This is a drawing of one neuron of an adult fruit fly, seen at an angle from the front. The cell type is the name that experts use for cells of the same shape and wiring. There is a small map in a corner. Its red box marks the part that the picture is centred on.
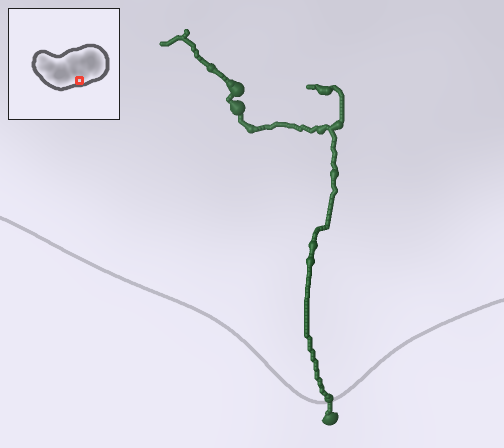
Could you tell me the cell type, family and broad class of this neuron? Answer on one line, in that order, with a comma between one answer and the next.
BM_InOm, class mechanosensory, sensory neuron entering the brain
